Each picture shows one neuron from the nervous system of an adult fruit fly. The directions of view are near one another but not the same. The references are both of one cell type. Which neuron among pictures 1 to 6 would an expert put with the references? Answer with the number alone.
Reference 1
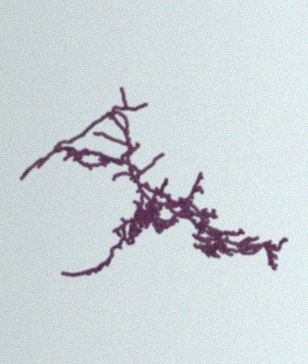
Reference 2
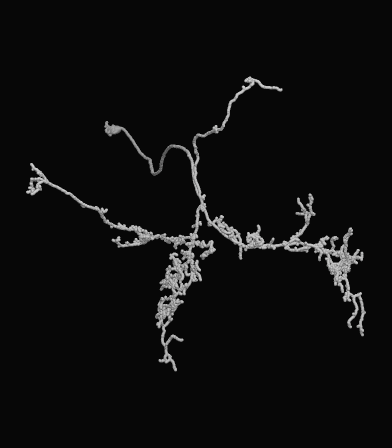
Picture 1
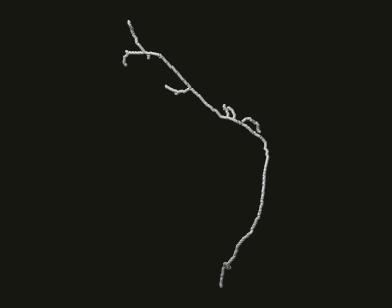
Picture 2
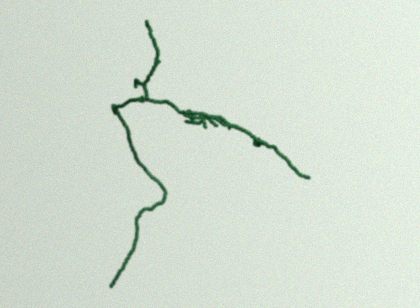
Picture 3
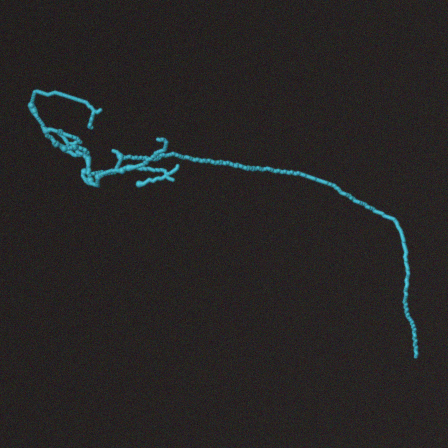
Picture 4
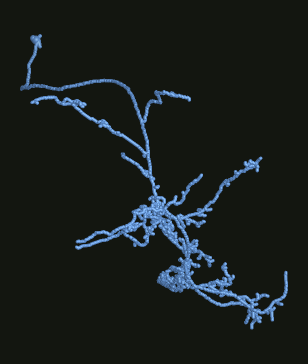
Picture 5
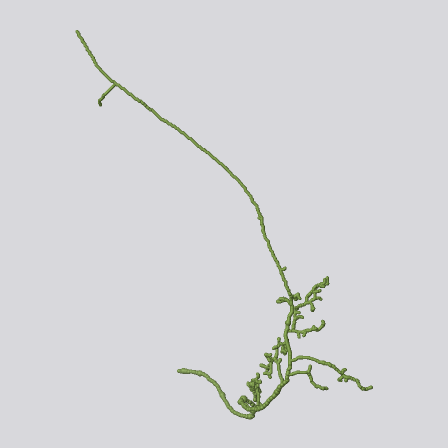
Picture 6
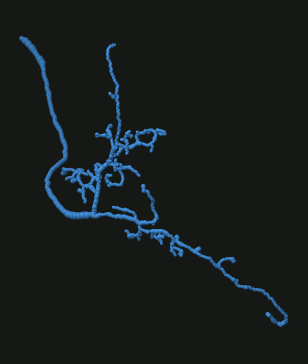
4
